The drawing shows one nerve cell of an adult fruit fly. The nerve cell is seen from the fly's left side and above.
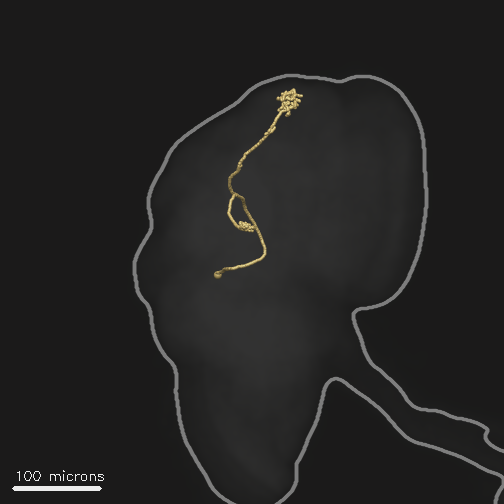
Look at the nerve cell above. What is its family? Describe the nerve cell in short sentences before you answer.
The cell body is in the middle of the picture. From top to bottom in the picture it spans about 200 microns. It is a central-brain intrinsic neuron. Its family is hemilineage LALv1_dorsal.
